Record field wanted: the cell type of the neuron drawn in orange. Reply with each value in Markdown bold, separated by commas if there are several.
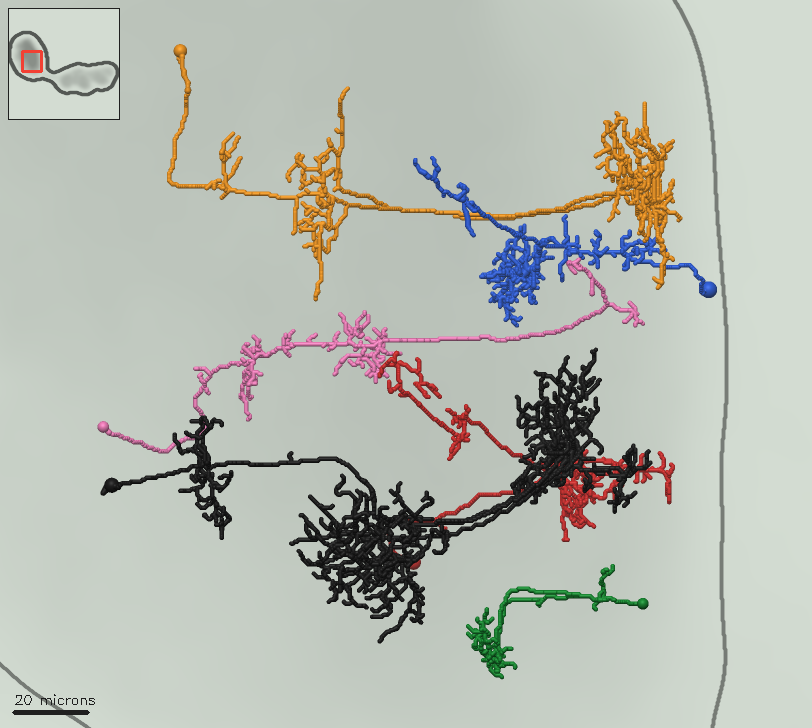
**TmY15**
